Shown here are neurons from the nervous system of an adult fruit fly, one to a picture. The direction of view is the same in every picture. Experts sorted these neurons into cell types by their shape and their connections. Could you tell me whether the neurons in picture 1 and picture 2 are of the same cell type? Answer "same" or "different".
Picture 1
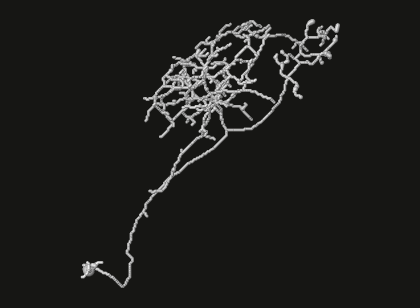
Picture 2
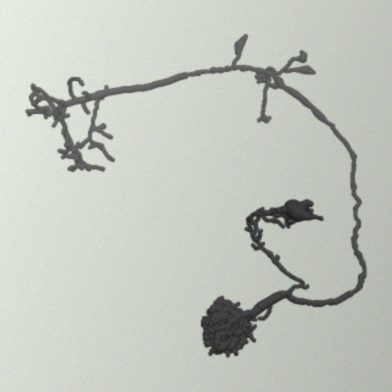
different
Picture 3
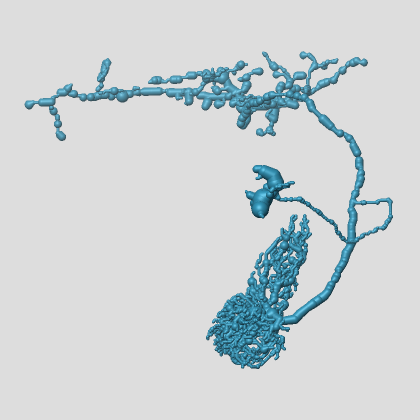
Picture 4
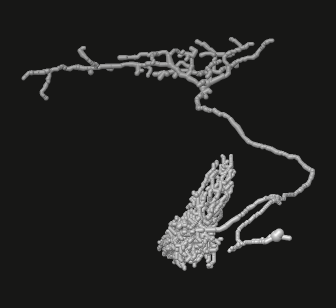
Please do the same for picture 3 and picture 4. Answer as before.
same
